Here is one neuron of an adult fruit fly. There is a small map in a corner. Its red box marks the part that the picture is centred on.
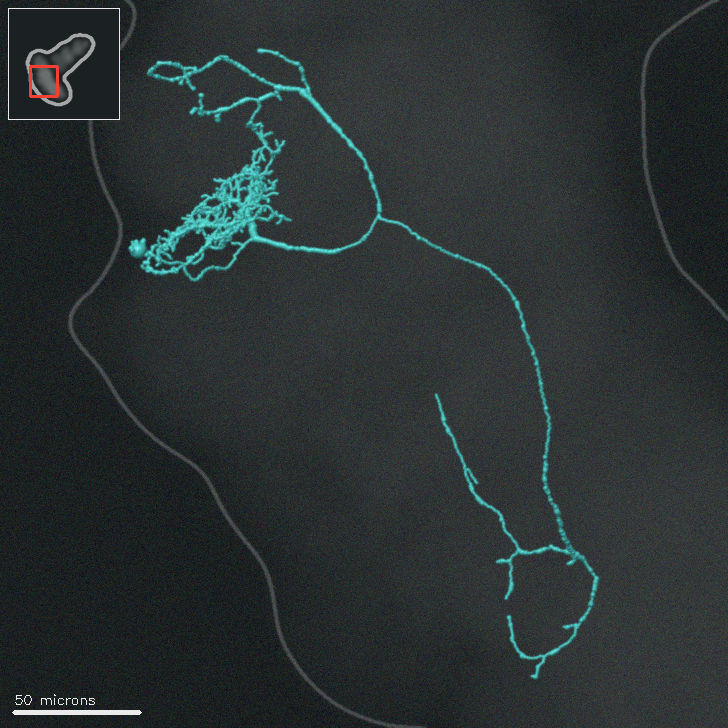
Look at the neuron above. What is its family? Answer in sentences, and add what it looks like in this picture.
Its family is hemilineage ALl1_ventral. This is a central-brain intrinsic neuron. From top to bottom in the picture it spans about 250 microns. Dozens of branch ends can be seen.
